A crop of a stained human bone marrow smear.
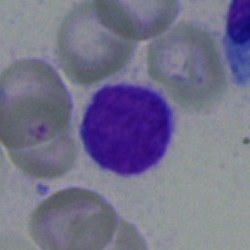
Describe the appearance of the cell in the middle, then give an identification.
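The cell is round, with a smooth edge. Cytoplasm is scant, no more than a thin rim at the edge of the nucleus. The chromatin stains deep purple and appears dense and mottled throughout. No nucleolus is visible. The cell is a lymphocyte.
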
